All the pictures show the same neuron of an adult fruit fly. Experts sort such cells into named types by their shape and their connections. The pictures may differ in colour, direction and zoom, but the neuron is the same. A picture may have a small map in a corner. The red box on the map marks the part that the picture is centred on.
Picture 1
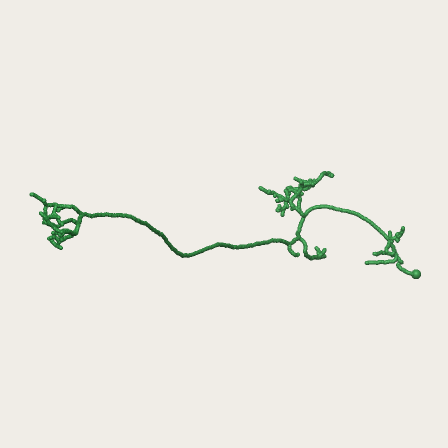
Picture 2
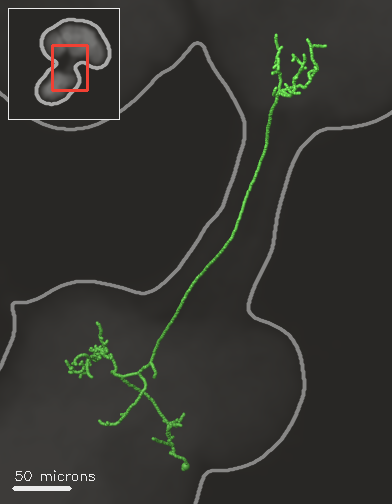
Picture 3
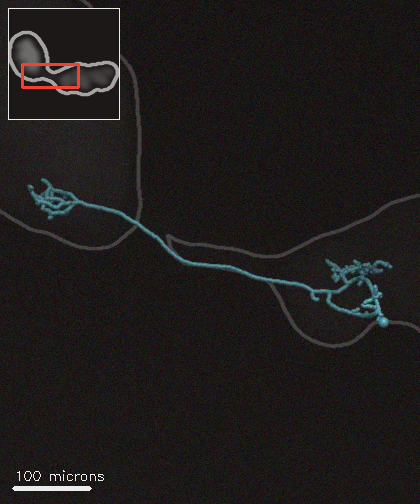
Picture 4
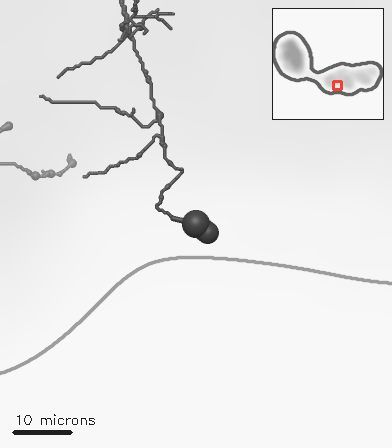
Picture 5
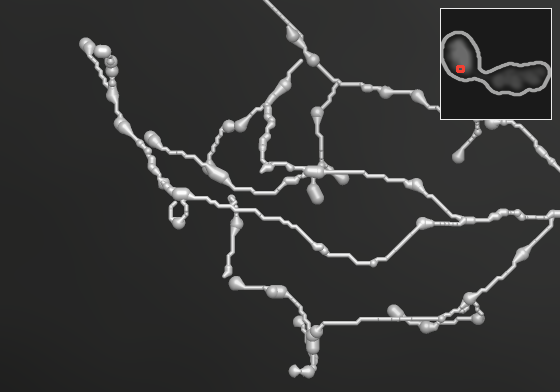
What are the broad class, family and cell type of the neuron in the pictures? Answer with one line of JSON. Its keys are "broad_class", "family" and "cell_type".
{"broad_class": "ascending neuron", "family": "hemilineage 12B", "cell_type": "AN12B076"}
